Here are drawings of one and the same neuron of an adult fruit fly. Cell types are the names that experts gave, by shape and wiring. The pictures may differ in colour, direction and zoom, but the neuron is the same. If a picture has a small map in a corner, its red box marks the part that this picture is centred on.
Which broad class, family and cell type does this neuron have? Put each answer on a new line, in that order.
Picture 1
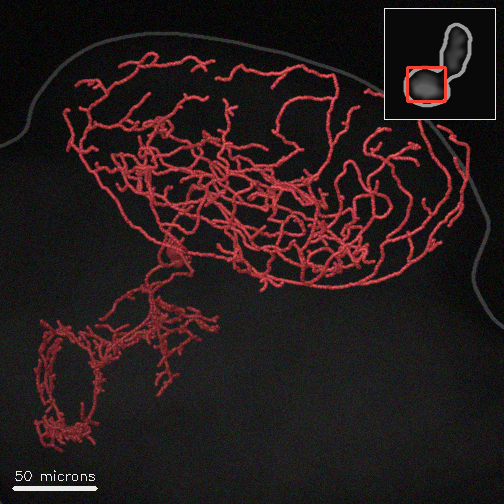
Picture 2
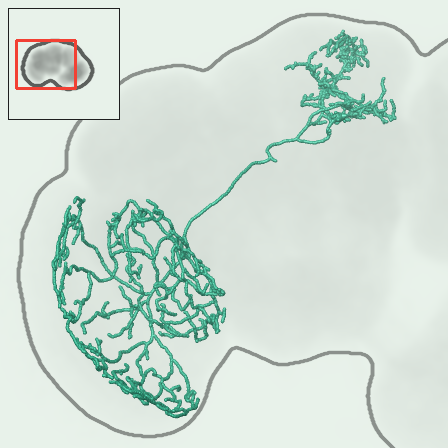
visual centrifugal neuron
hemilineage SMPp&v1_ventral
OLVC4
